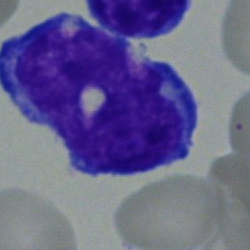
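Blast, the central cell in the bone marrow smear. Its outline is irregular, with small bumps along the edges. The nucleus fills most of the cell, leaving a narrow margin where the cytoplasm forms a thin deep-blue rim. One clear white spot lies over the nucleus, left of centre.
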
